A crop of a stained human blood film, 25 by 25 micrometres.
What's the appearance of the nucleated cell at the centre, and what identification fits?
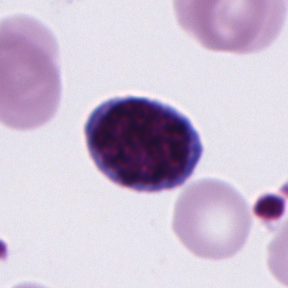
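Hmm, a smooth, oval outline, about 11 by 8 micrometres. The nucleus takes up almost the whole cell, and its chromatin is dark purple and coarsely clumped. I see no vacuoles anywhere in it. It's a typical lymphocyte.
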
